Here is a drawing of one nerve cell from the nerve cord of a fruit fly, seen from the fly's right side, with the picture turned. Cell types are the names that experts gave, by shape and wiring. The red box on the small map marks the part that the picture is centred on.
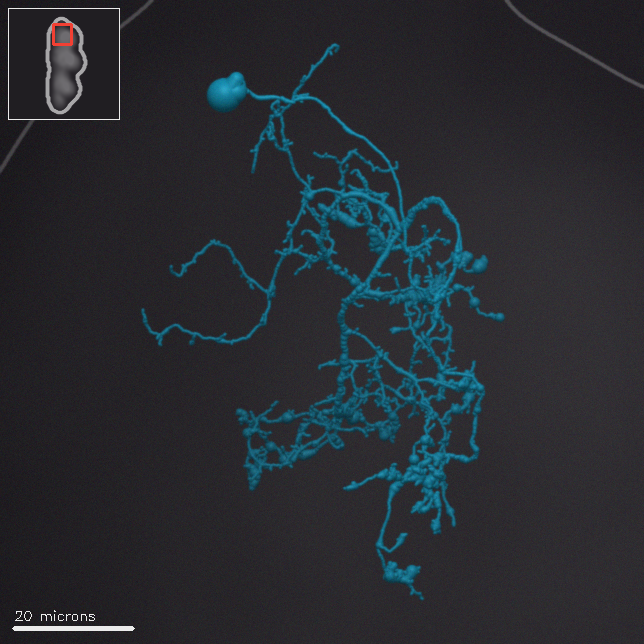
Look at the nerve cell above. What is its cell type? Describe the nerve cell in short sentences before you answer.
From top to bottom in the picture it spans about 95 microns. As drawn here it is taller than it is wide. This is a nerve-cord intrinsic neuron. It is of cell type IN09A026.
